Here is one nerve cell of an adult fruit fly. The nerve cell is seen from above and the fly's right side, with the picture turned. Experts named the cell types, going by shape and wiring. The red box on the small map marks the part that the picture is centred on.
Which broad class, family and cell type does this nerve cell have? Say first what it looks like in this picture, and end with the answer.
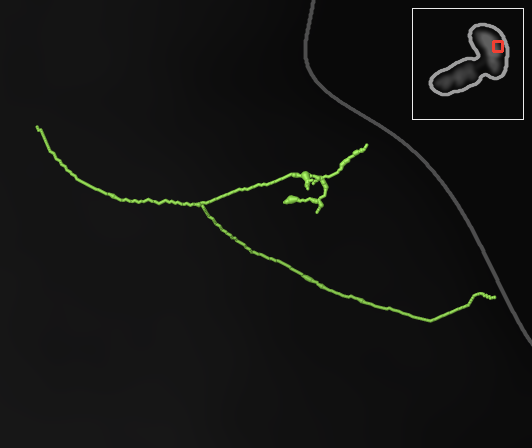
It is in the brain and does not reach the nerve cord. The drawing shows no cell body. It has a dozen or fewer branch ends. Its broad class is sensory neuron entering the brain. The name of its family is class olfactory. It is of cell type ORN_VM5d.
